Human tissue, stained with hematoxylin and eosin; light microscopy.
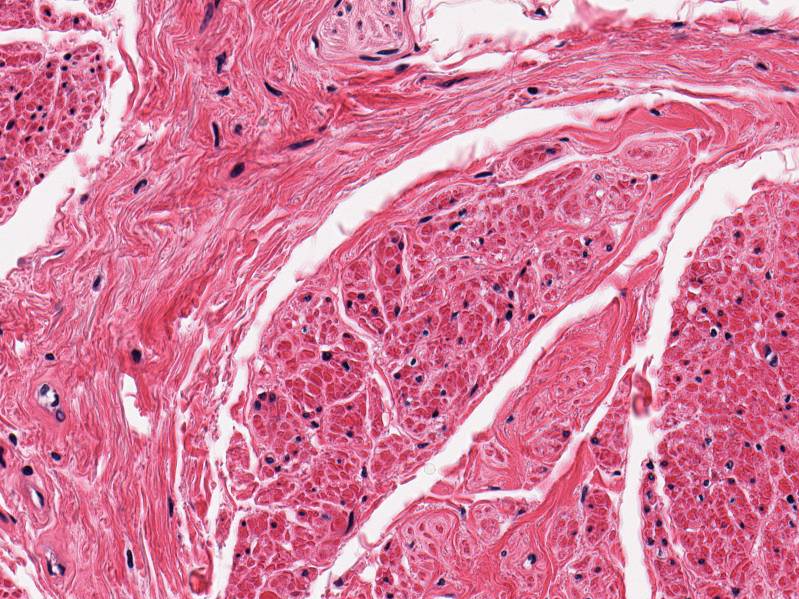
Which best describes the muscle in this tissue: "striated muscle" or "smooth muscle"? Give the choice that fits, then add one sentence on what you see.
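Smooth muscle. Bundles of smooth muscle fill the centre and right of the field, while dense fibrous tissue fills the upper left.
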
